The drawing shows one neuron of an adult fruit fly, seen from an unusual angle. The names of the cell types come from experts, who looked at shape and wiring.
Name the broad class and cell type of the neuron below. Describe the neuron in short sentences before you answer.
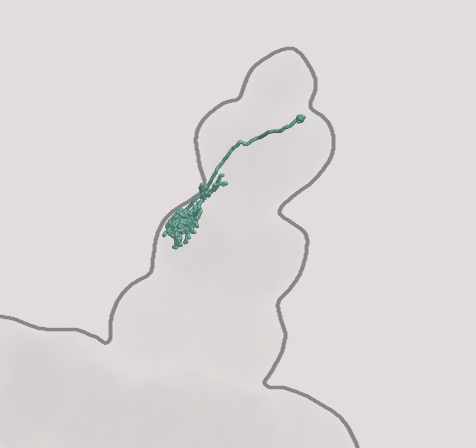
As drawn here it is about as wide as it is tall. Its broad class is nerve-cord intrinsic neuron. It is of cell type INXXX142.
